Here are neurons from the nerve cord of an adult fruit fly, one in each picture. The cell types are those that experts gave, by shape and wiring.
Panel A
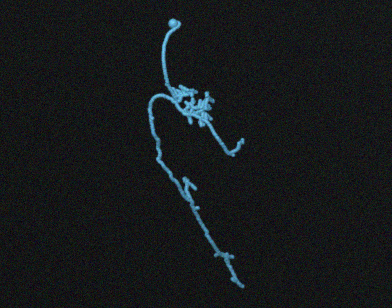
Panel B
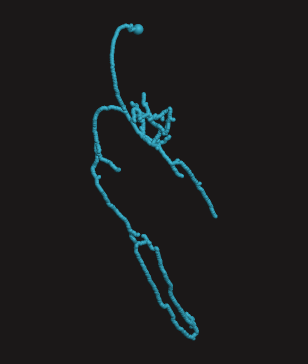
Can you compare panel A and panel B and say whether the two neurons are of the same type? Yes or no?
yes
